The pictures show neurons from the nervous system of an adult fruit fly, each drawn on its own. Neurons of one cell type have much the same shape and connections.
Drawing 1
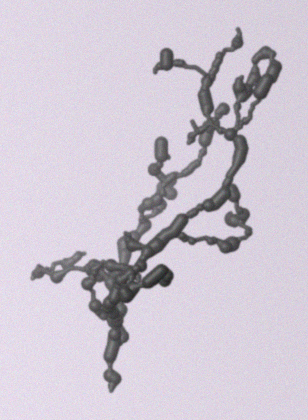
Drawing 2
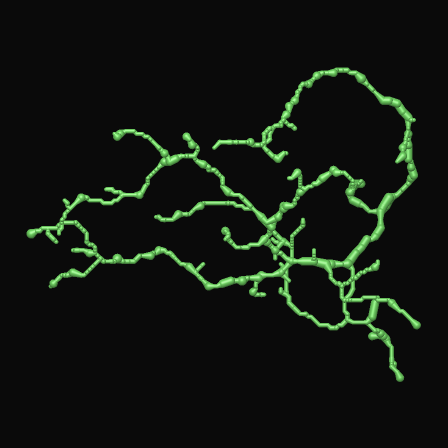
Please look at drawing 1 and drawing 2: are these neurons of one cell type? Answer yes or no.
no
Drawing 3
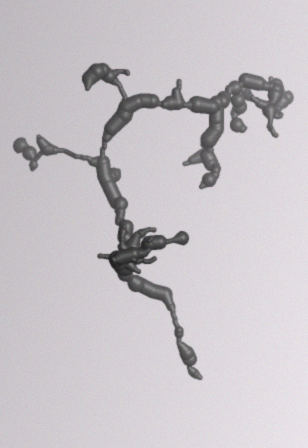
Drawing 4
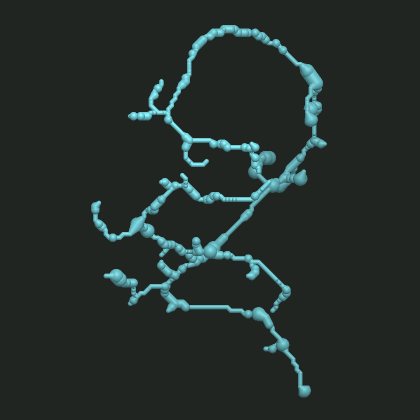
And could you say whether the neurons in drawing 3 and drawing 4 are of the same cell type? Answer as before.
no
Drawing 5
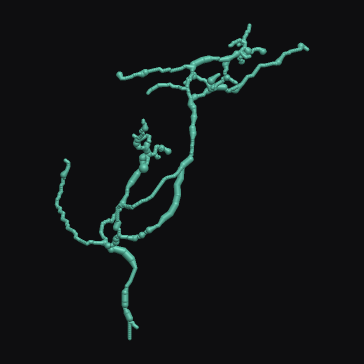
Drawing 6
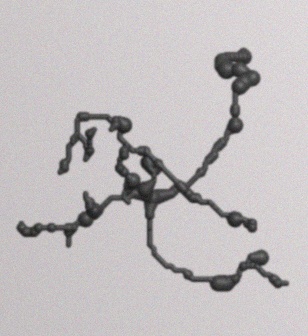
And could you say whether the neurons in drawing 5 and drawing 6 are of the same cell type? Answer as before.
yes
